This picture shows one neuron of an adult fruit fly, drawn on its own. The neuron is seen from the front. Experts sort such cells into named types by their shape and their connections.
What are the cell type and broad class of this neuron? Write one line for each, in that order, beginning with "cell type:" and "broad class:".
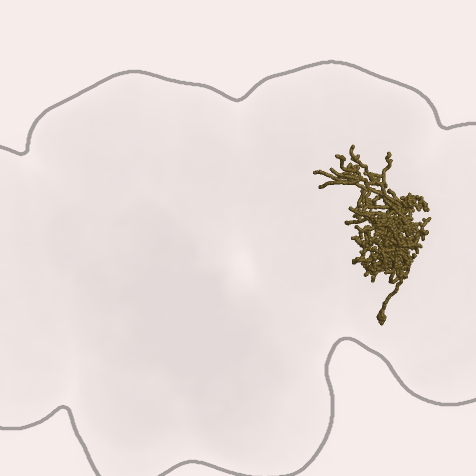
cell type: AVLP566
broad class: central-brain intrinsic neuron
